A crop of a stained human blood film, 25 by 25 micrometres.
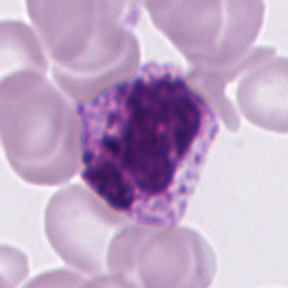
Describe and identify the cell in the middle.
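Start with the nucleus: it is irregular, with a dark lobe bulging out at its lower left. Look closely and you will find no nucleoli in it. Pale cytoplasm surrounds the nucleus everywhere except at that lower left, where the nucleus reaches right to the edge of the cell. Several red cells are touching it from different sides. Overall it measures about 15 by 12 micrometres. Put together, this is a basophil.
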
